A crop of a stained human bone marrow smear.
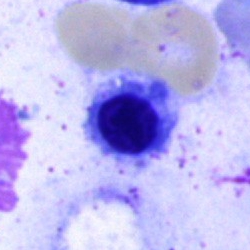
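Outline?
Roughly round.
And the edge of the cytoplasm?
Ragged, with small irregular tags, and the cytoplasm itself is deep blue.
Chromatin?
Dense and very dark purple.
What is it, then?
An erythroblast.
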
